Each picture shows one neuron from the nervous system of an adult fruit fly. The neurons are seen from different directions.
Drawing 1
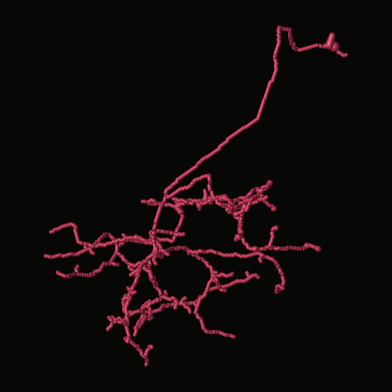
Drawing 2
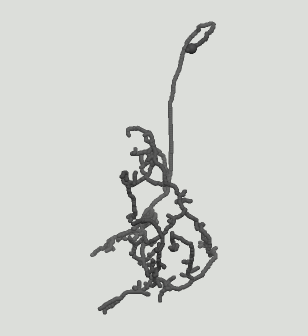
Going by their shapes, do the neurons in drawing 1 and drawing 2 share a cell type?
yes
